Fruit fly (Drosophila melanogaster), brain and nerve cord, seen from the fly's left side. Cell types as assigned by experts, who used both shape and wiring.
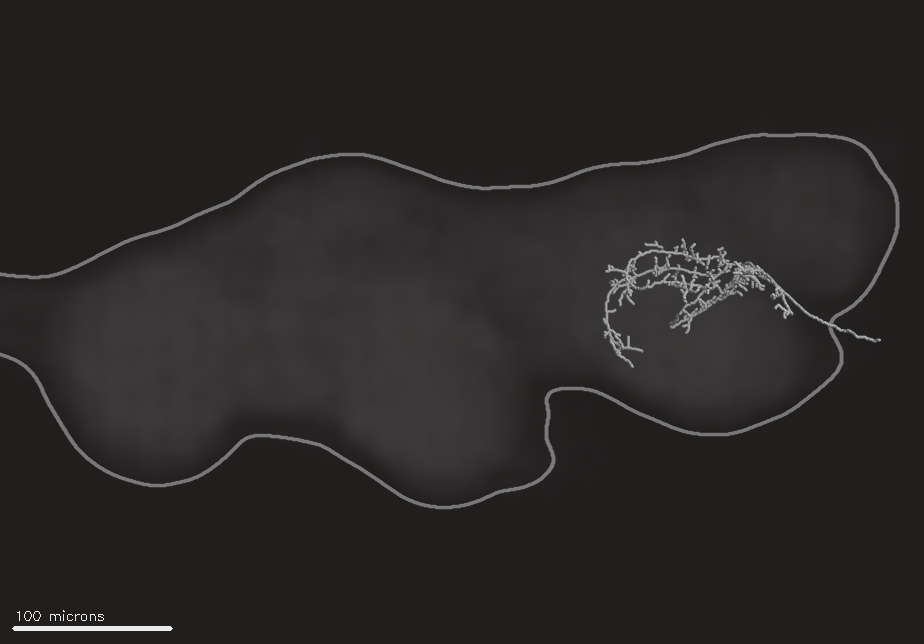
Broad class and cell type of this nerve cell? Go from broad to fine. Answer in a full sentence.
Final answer: A motor neuron of the nerve cord, type Pleural remotor/abductor MN.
